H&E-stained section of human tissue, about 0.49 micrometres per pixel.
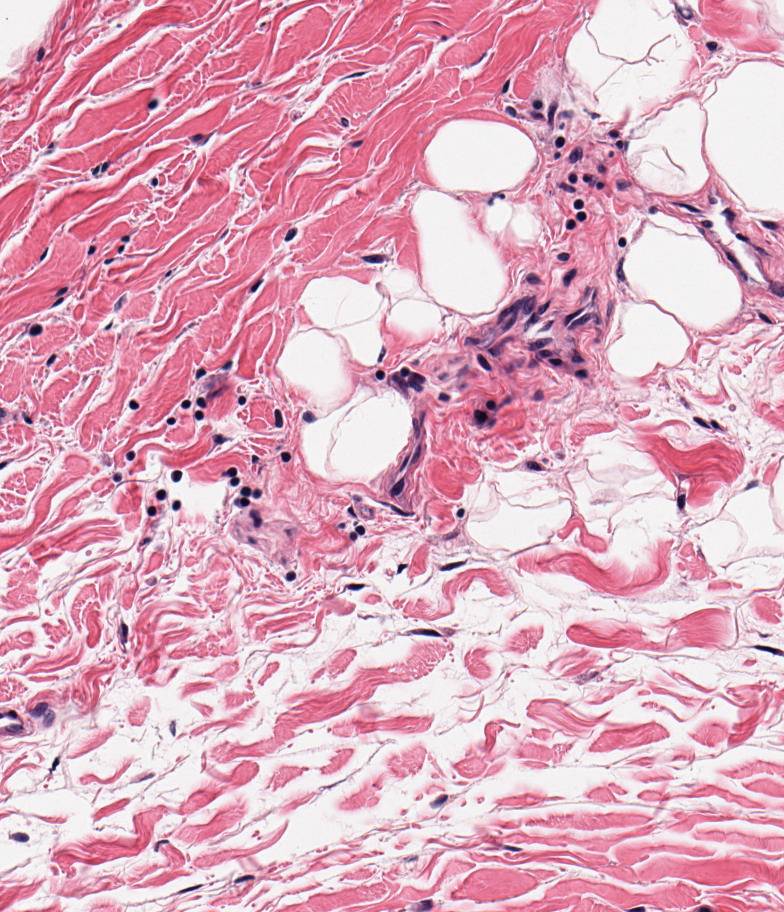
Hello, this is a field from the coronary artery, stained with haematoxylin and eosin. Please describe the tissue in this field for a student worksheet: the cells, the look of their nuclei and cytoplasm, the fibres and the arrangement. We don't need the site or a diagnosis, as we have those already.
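Wavy pink fibres in the lower field run roughly horizontally, widely separated by clear spaces, with sparse, small, dark nuclei. Small round dark nuclei with scant cytoplasm gather around the central fat and extend leftward. Centrally, between fat spaces, lies a small cluster of elongated dark nuclei.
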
